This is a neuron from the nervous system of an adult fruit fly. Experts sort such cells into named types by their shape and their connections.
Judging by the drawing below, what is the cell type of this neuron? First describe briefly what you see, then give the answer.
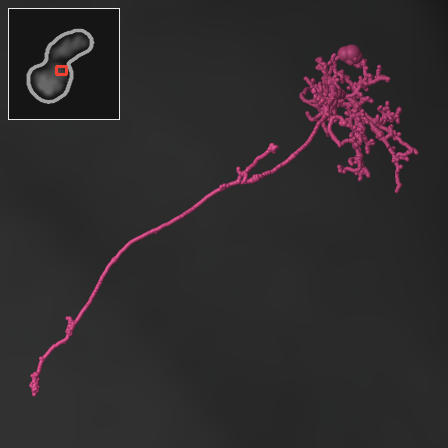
Its cell body lies at the upper right of the picture. In this view it is about as wide as it is tall. Its broad class is optic-lobe intrinsic neuron. Its cell type is TmY3.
